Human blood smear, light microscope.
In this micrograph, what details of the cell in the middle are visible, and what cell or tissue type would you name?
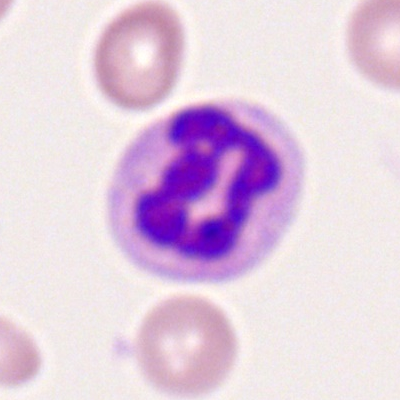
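A round, smooth outline bounds the cell. Within it, the chromatin is dark purple and coarsely clumped. A moderate rim of pale pink-lilac cytoplasm surrounds the nucleus, and this cytoplasm lacks large orange-red granules. Its name is segmented neutrophil.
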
